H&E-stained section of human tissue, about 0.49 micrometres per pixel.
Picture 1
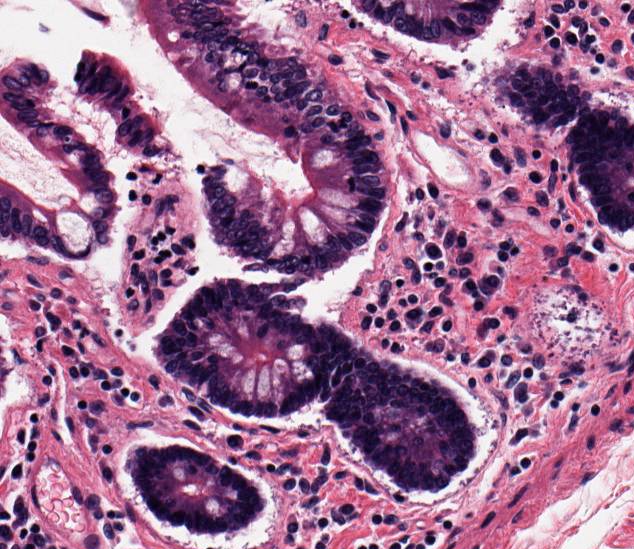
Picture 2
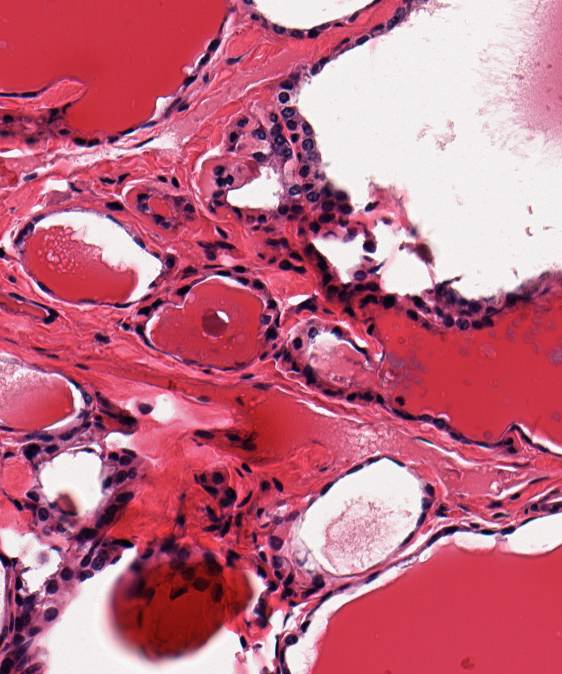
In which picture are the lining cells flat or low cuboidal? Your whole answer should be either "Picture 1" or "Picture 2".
Picture 2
